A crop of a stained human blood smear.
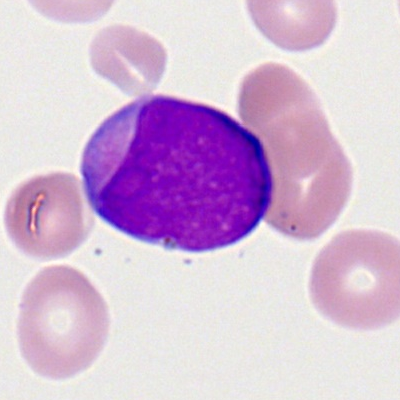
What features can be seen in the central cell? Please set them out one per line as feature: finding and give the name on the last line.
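Shape: oval, with a smooth outline
Cytoplasm: pale blue-lavender
Granules: none visible in the cytoplasm
Surface: no projections or blebs
Name: myeloblast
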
